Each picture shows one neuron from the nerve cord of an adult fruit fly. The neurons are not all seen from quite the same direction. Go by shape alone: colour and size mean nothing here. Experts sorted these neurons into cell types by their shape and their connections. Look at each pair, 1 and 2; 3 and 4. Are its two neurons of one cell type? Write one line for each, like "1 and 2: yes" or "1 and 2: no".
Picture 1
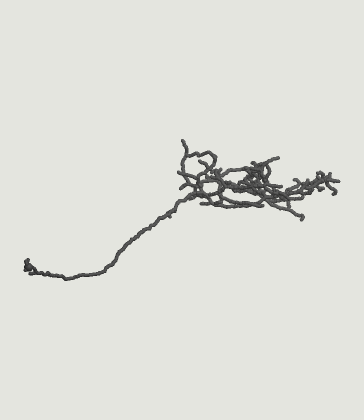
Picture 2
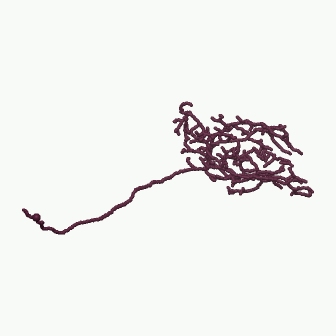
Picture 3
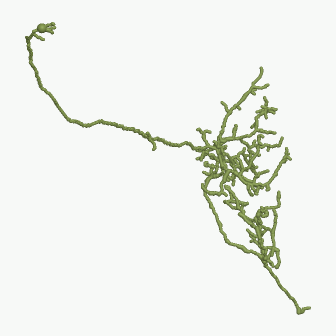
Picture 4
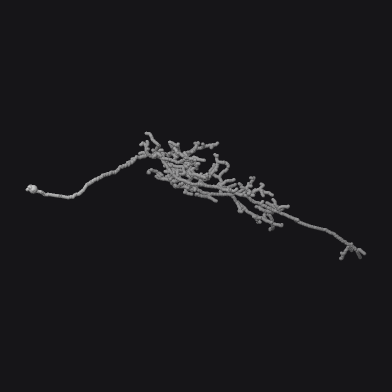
1 and 2: no
3 and 4: no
